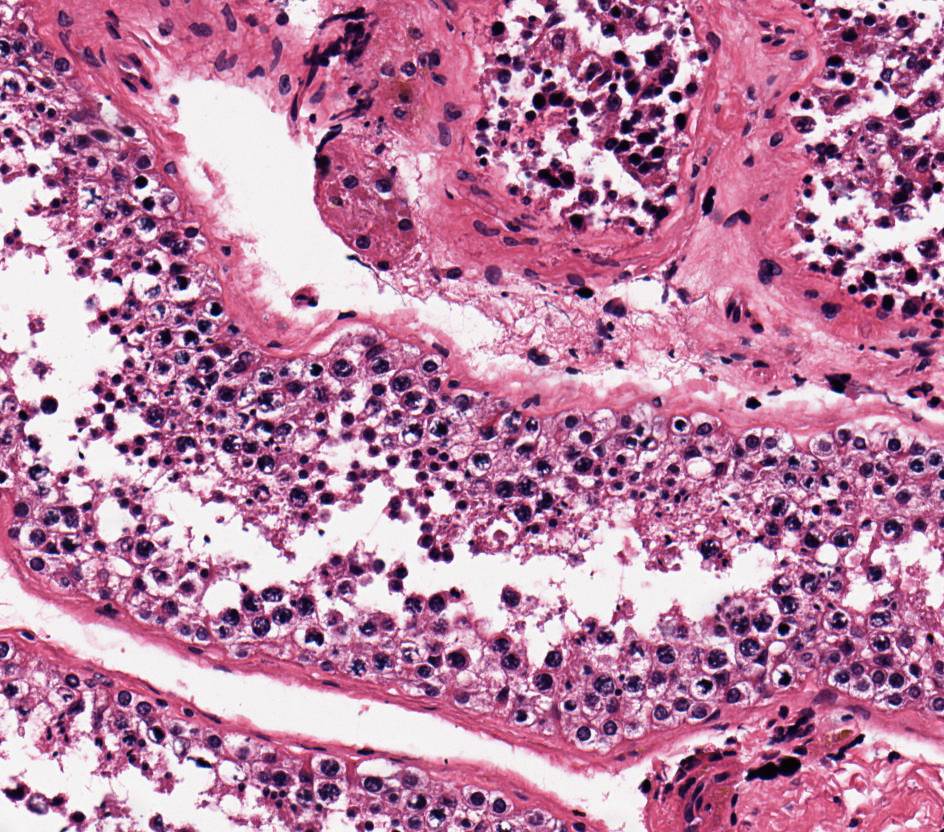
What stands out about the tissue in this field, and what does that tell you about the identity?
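A broad tubule crosses the middle left to right, with parts of others at top right and bottom left. Many layers of rounded cells fill them, without a single-layered lining; many are large and round, with dark, coarsely clumped chromatin and pale cytoplasm. This is testis.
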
